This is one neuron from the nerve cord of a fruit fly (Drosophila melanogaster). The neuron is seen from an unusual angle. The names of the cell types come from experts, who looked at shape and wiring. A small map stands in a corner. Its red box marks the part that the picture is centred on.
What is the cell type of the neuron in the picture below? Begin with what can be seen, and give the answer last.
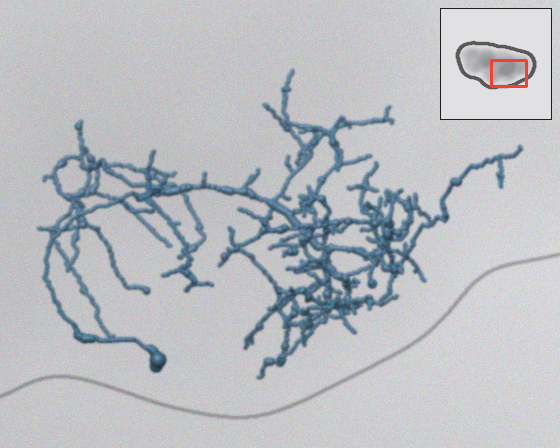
The picture shows dozens of branch ends. In this view it is wider than it is tall. It is a nerve-cord intrinsic neuron. It is of cell type IN04B079.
